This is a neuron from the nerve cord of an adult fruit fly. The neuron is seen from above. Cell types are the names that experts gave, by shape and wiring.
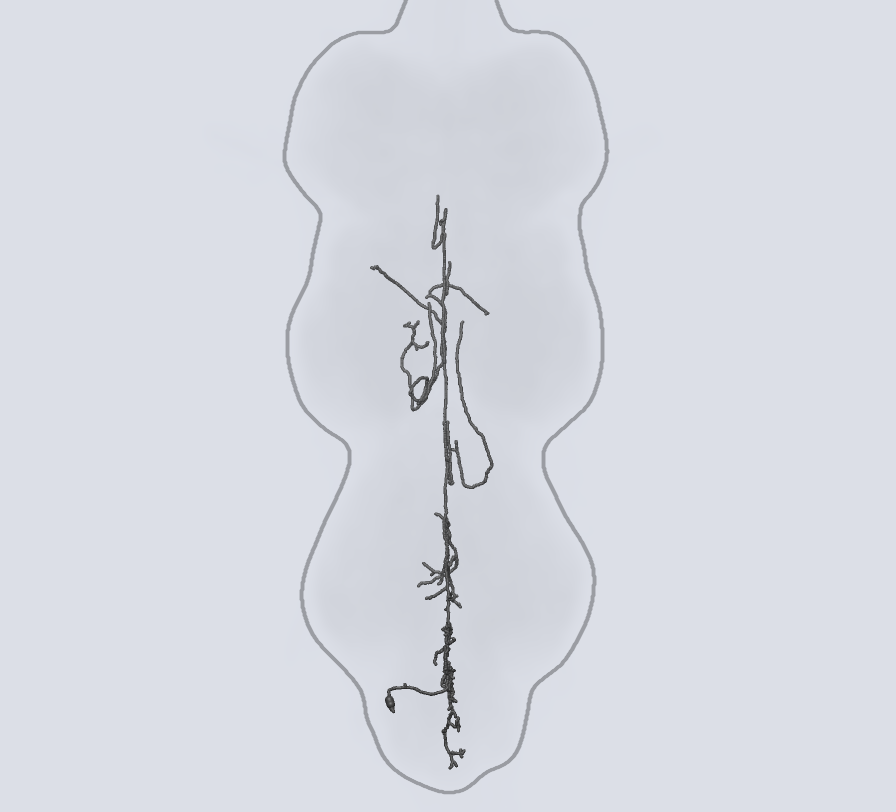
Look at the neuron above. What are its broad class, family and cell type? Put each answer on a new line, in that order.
nerve-cord intrinsic neuron
hemilineage 09A
IN09A005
